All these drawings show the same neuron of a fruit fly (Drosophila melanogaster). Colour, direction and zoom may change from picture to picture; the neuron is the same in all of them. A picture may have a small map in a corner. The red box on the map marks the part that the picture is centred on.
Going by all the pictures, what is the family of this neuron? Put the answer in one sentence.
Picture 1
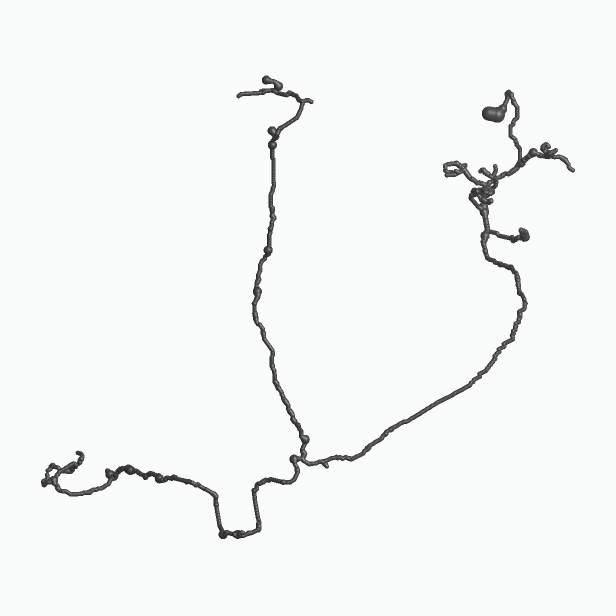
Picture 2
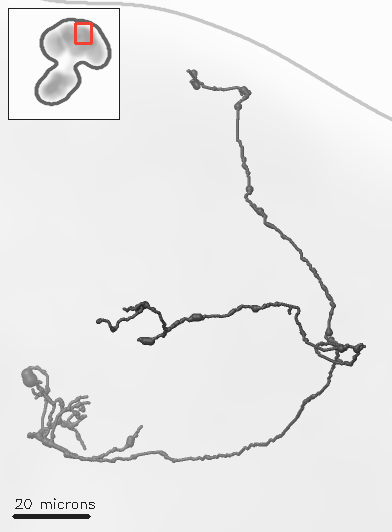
The family is class Kenyon Cell.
